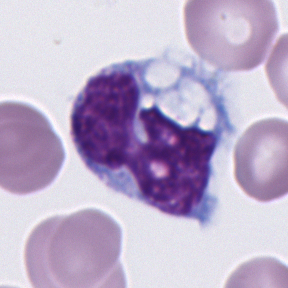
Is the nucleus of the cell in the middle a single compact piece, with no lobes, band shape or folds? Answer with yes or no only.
No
